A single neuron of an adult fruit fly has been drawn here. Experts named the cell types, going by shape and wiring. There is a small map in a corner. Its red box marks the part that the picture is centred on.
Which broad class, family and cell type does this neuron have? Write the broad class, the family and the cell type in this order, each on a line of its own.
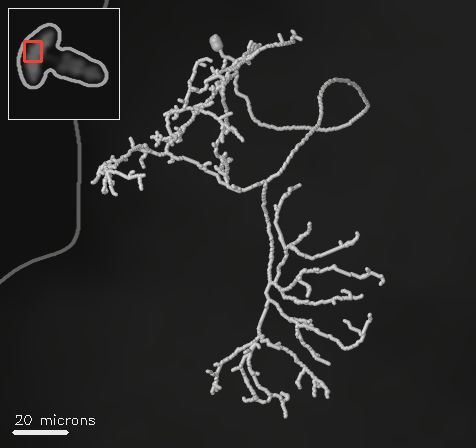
central-brain intrinsic neuron
hemilineage LALv1_dorsal
FB4E_a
